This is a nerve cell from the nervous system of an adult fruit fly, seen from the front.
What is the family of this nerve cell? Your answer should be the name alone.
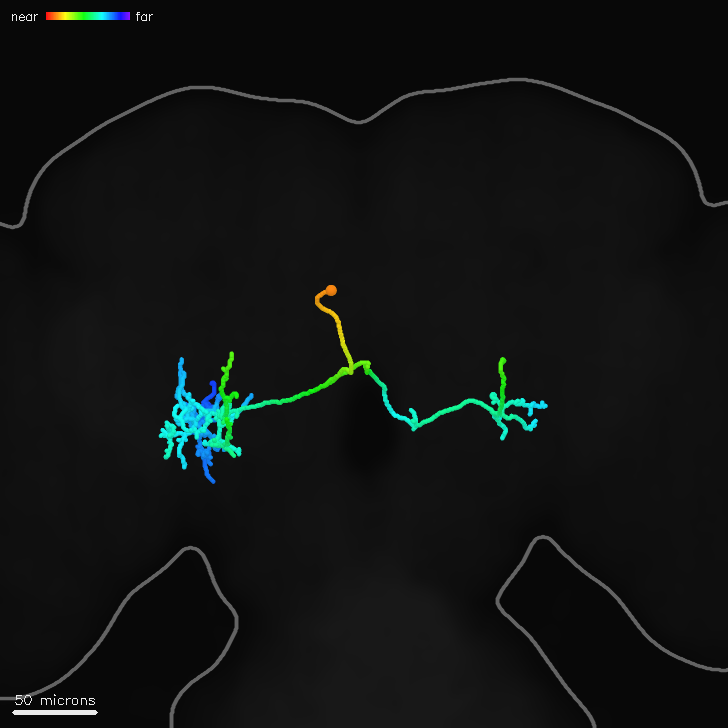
hemilineage WEDd2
